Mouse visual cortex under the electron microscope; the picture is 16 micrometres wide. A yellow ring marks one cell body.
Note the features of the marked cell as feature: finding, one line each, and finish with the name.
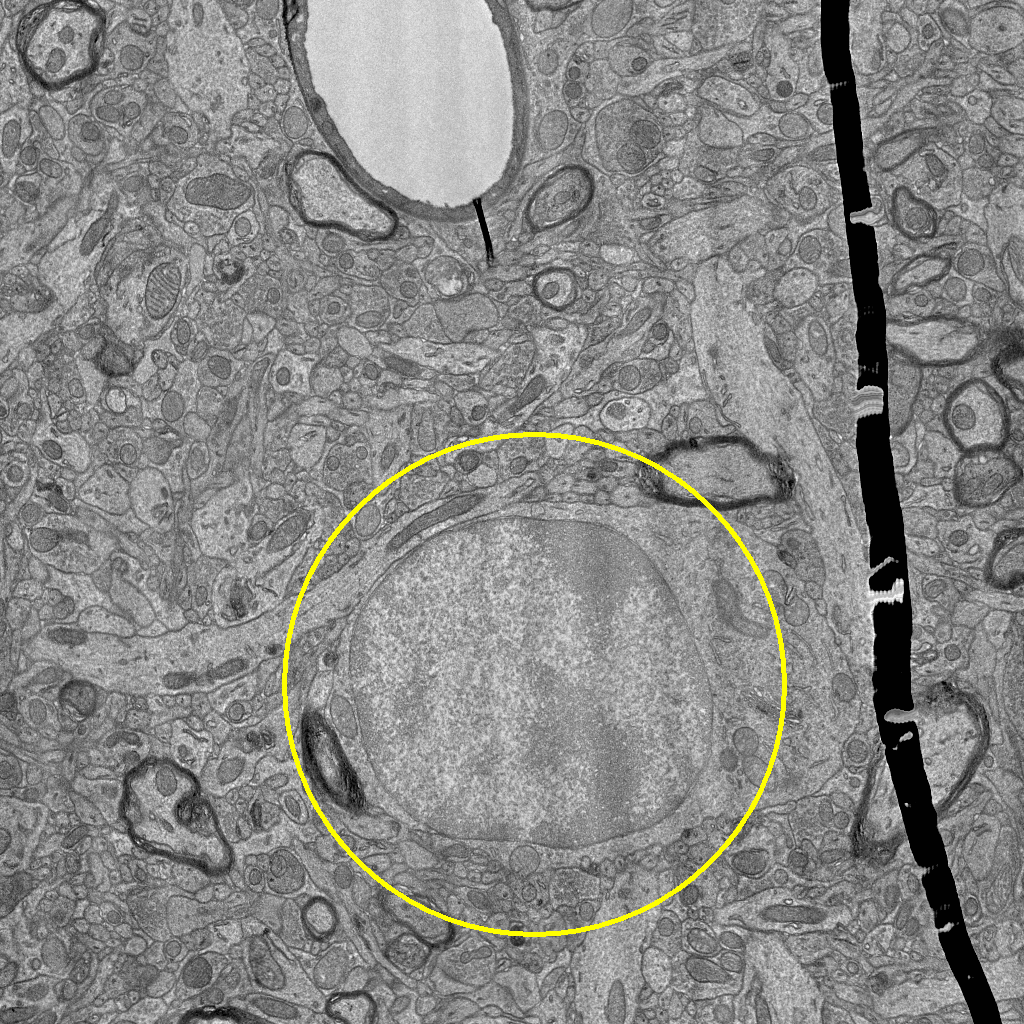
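Nucleus: large, rounded oval, whole outline inside the ring
Envelope: smooth, without deep folds or clefts
Chromatin: no thick dark band lining the envelope
Nucleolus: none distinct or dense
Name: oligodendrocyte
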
